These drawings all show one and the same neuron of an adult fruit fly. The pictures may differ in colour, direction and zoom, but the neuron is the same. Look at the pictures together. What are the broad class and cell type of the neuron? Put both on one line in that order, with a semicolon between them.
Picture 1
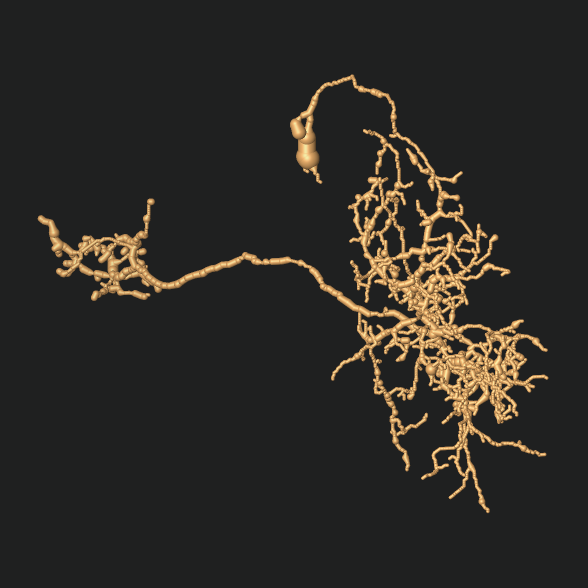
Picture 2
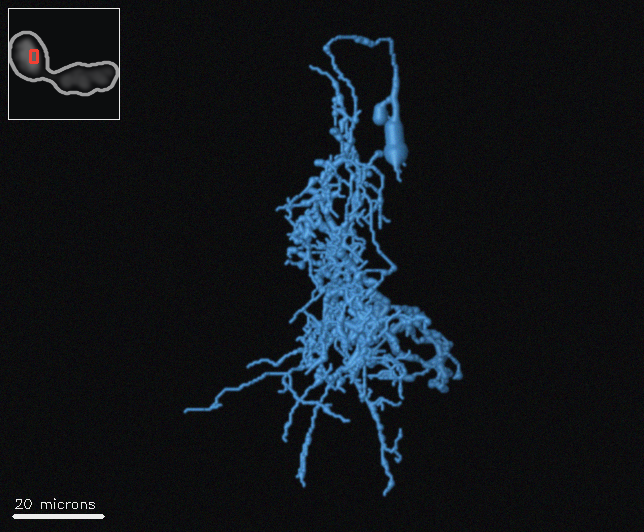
central-brain intrinsic neuron; PS213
